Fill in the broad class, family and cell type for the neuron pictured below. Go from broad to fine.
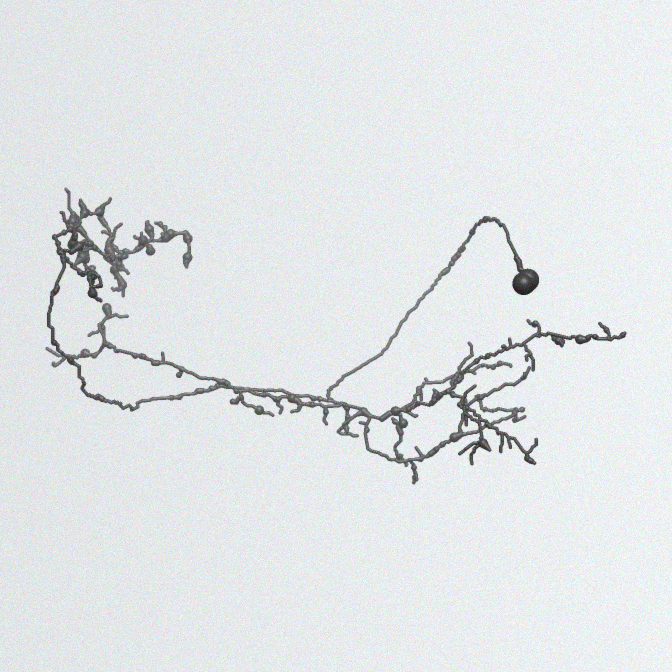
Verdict: central-brain intrinsic neuron; hemilineage SLPad1_posterior; CB2116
